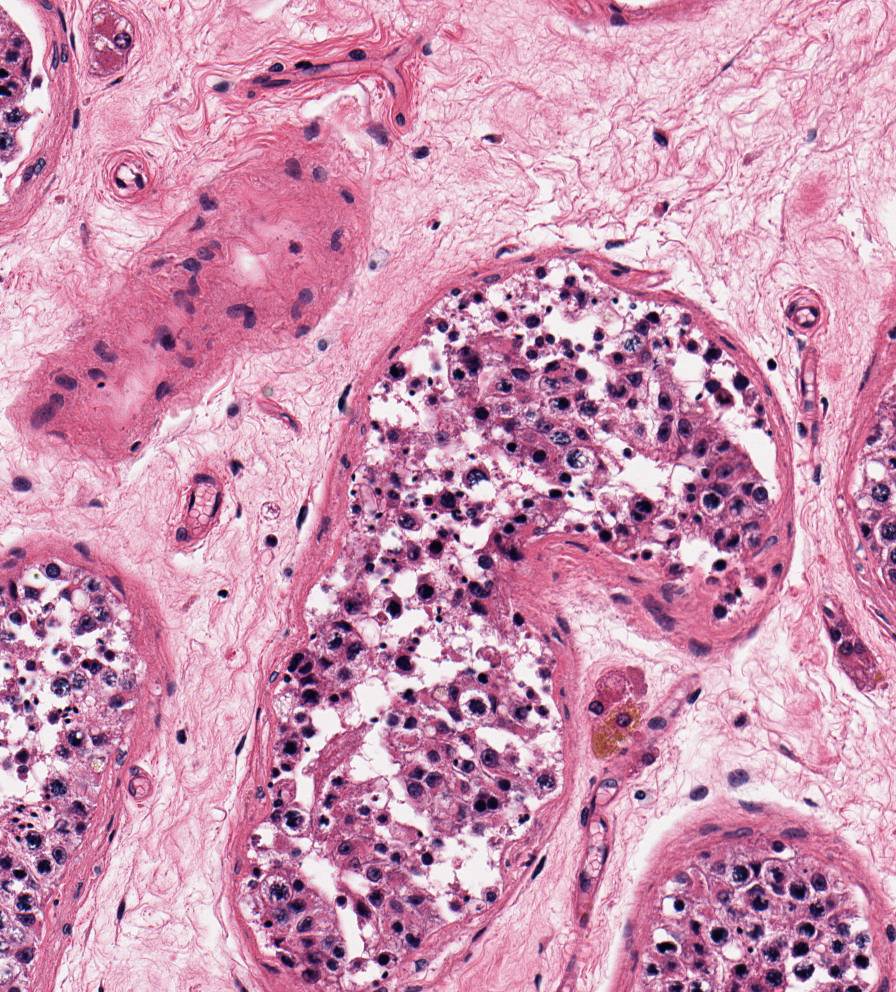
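Testis. Rounded tubules, one large and central, lie in broad interstitial tissue. A thin pink layer with flattened spindle-shaped nuclei bounds each; many cells fill it, a large share with small round dark nuclei. Interstitial cells below and right of the central tubule hold golden-brown pigment.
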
